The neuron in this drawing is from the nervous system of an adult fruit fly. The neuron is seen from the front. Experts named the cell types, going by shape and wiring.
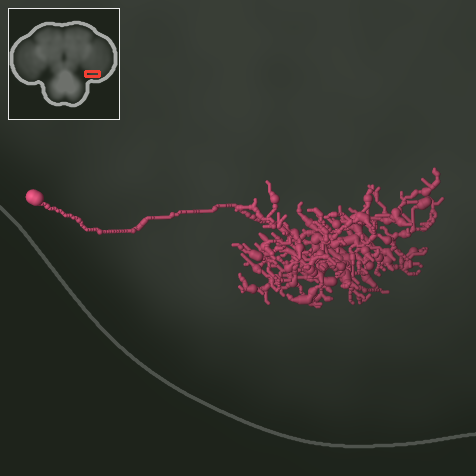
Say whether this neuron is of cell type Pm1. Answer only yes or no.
yes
